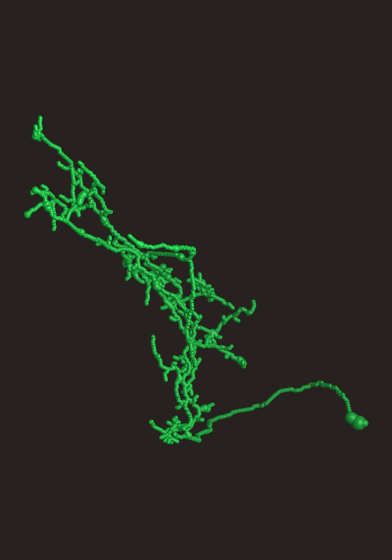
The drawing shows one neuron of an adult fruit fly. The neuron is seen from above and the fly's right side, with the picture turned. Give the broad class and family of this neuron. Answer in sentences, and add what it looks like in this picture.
It is a nerve-cord intrinsic neuron. The family is hemilineage 20A.22A. The cell body is at the lower right of the picture. Dozens of branch ends can be seen.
